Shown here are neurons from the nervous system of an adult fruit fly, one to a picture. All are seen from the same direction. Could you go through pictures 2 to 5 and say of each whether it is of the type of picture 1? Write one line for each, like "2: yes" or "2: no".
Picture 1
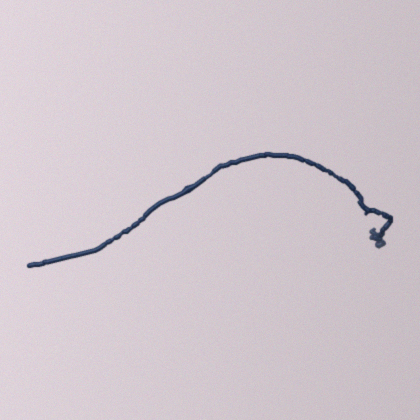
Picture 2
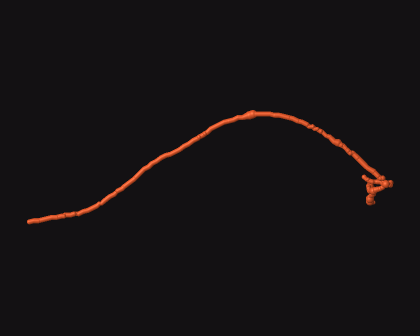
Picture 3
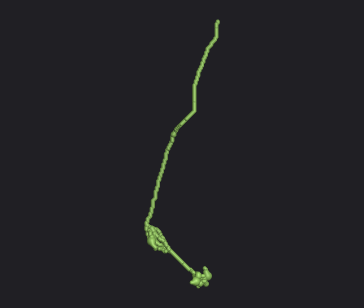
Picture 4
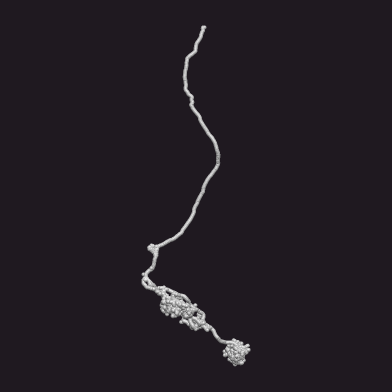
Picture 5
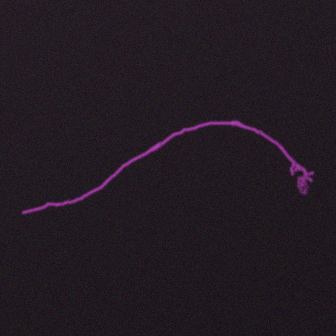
2: yes
3: no
4: no
5: yes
